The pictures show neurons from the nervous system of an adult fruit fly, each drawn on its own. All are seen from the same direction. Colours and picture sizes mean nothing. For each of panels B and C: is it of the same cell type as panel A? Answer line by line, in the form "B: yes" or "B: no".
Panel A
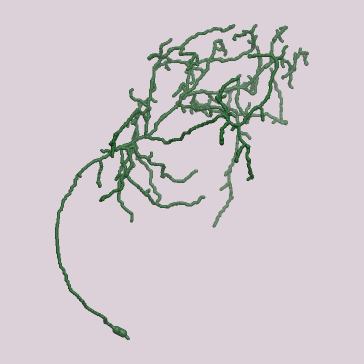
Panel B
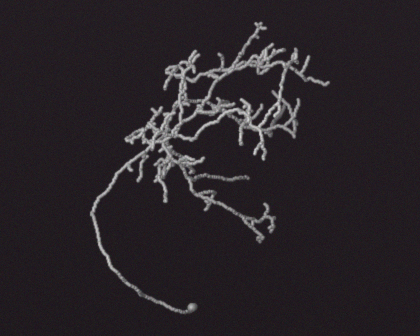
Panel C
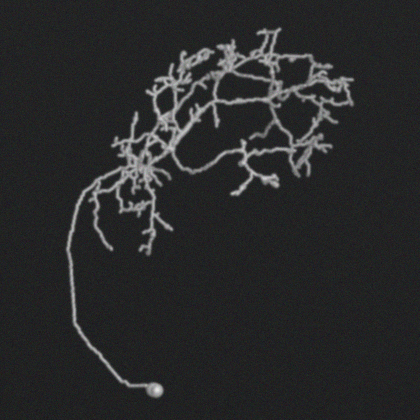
B: yes
C: no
